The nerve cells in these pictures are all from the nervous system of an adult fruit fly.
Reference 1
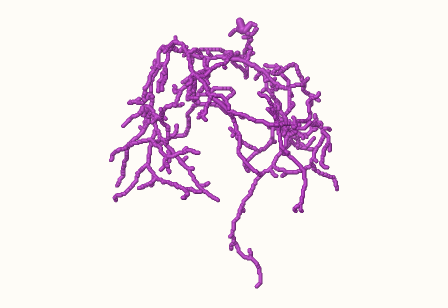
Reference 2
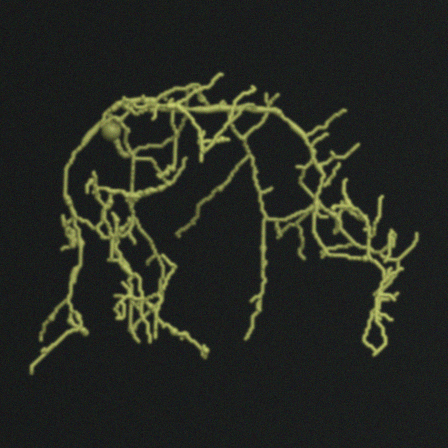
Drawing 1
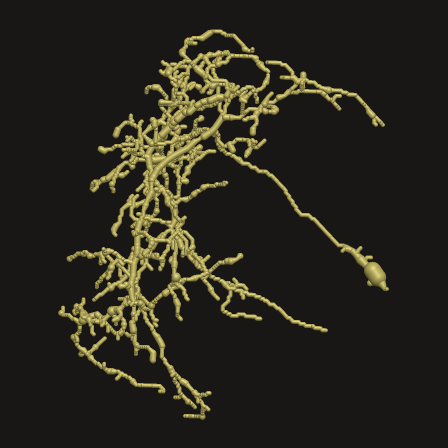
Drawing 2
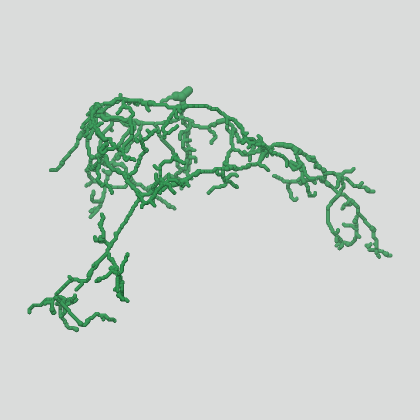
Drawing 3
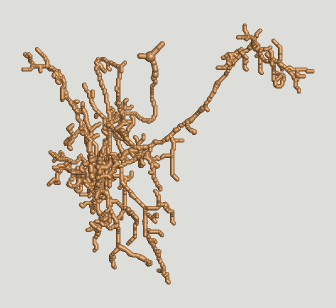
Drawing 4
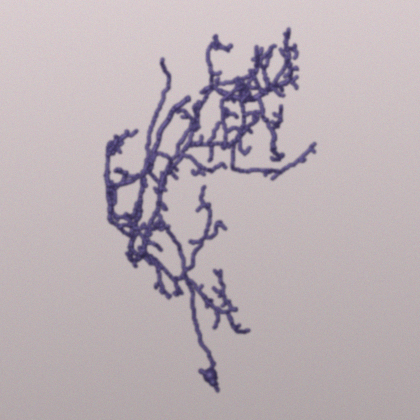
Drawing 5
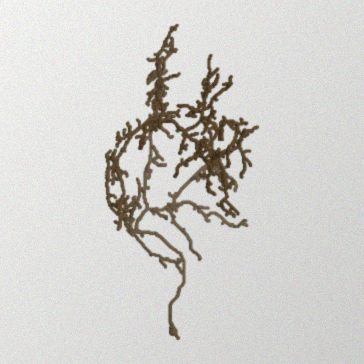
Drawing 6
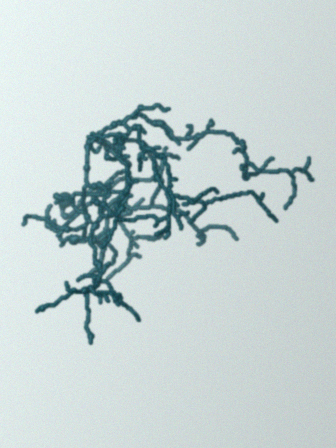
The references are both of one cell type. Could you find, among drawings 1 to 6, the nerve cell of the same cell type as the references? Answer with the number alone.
6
